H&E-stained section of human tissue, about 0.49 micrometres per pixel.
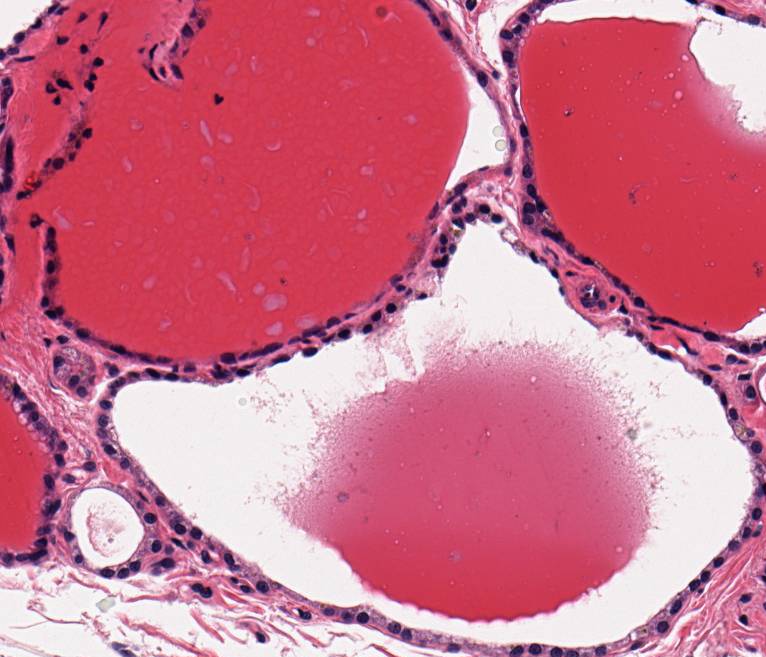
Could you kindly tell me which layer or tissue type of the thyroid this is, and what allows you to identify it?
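The field shows thyroid follicles. A few large rounded follicles occupy it, one filling the lower centre. Each has a single lining layer of flattened to low cuboidal epithelial cells with small, round to oval, dark nuclei.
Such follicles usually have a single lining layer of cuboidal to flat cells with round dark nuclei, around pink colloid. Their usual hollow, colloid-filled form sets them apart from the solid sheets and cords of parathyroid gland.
In the lower one, the colloid has shrunk to a central mass, leaving a wide white space against the lining.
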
